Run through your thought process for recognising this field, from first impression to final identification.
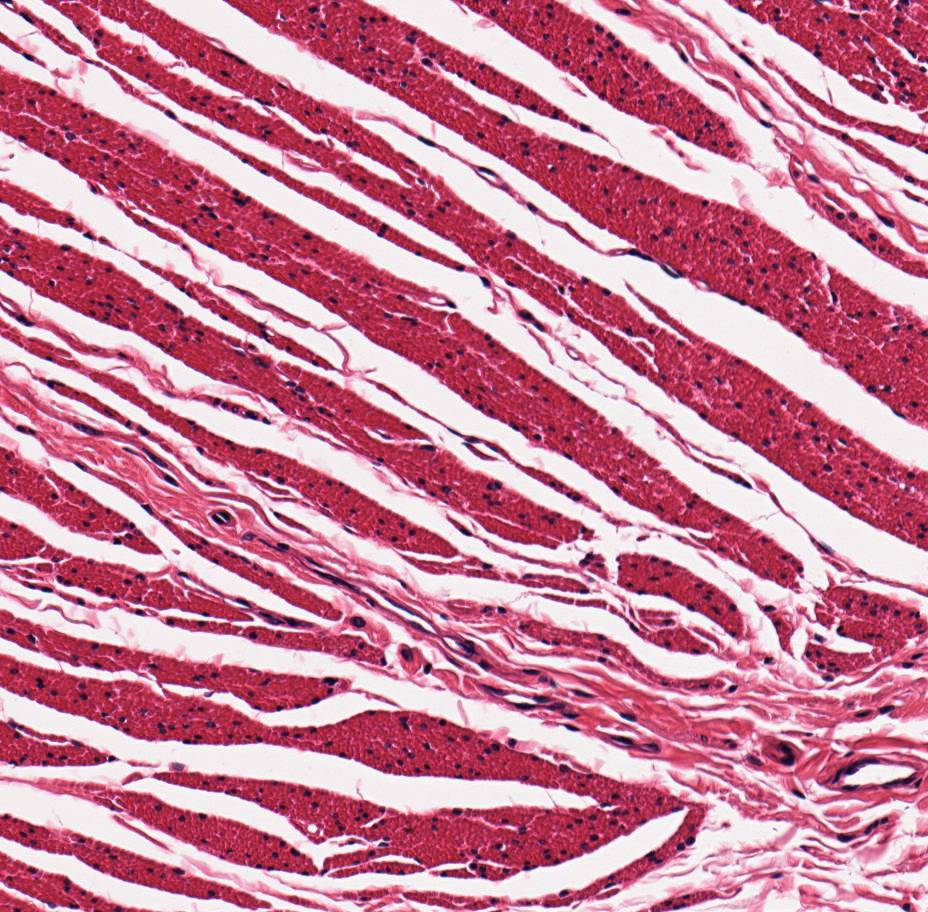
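The field mainly shows smooth muscle. Long parallel bands of muscle fibres run diagonally from the upper left toward the lower right across most of the field, with deep red-pink, finely granular cytoplasm and small dark oval nuclei scattered along them.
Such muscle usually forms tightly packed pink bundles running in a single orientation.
A strip of loose, wavy, pale pink connective tissue with spindle-shaped nuclei runs through the lower middle and lower right.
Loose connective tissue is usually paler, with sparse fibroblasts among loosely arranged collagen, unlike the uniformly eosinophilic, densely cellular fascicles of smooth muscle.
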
